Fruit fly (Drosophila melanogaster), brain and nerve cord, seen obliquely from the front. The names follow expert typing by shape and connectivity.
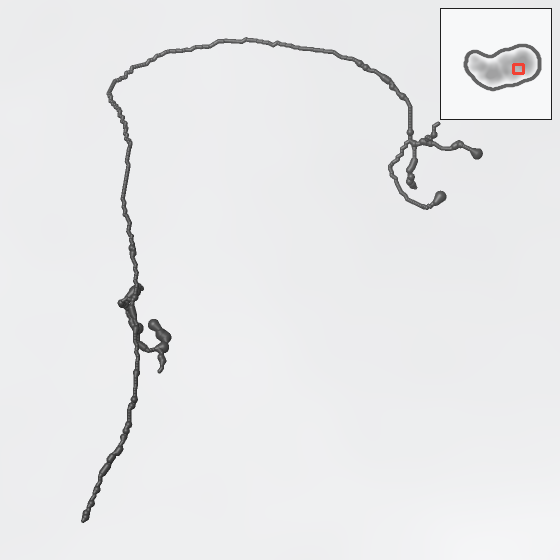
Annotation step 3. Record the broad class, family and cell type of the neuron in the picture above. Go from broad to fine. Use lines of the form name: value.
broad class: sensory neuron entering the brain
family: class olfactory
cell type: ORN_DM5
